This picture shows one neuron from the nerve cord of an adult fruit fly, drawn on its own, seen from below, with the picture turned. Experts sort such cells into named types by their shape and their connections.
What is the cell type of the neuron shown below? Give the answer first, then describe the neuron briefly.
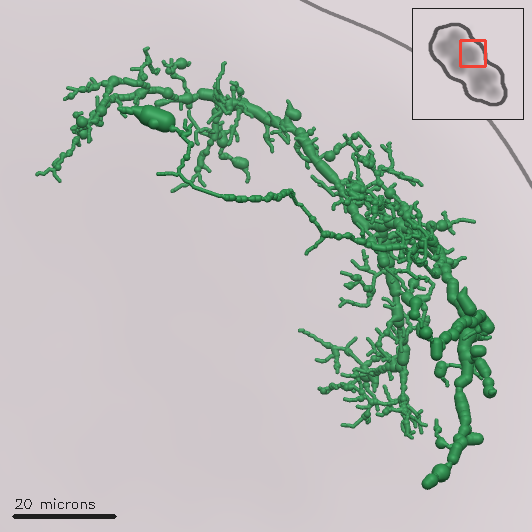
Its cell type is IN13A034. This is a nerve-cord intrinsic neuron. By the scale bar it is about 90 microns wide in this view. As drawn here it is about as wide as it is tall.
